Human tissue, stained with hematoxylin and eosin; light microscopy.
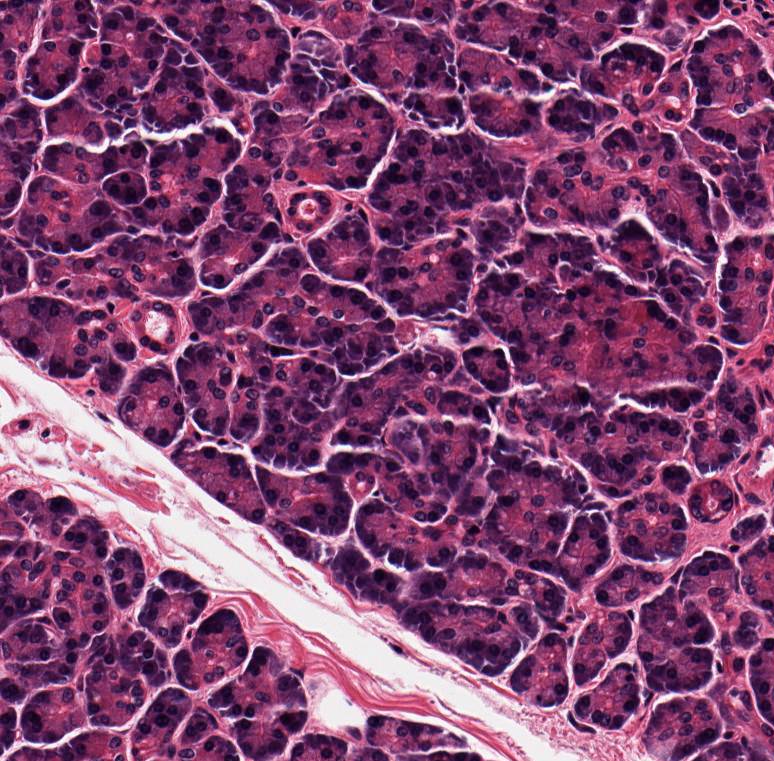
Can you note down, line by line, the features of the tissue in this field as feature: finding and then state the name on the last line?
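Acini: small, rounded, closely packed, in lobules
Cells: pyramidal; round nuclei toward the base
Cytoplasm: purple basally, pink and granular apically
Duct: small, pale lining, round lumen, upper left quarter
Name: pancreas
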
